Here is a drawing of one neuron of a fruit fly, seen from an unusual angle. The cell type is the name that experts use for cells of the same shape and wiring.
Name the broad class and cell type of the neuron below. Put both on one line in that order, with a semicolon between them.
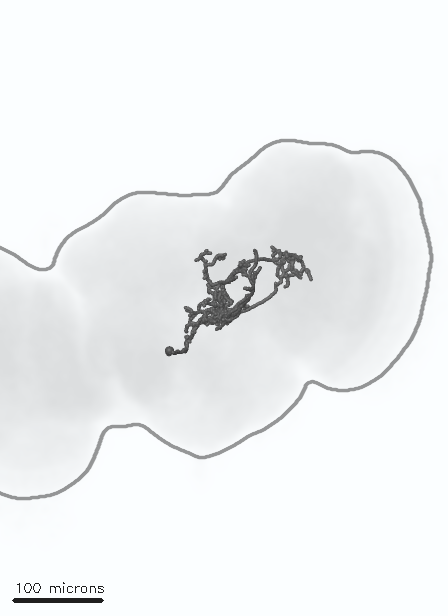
central-brain intrinsic neuron; CRE071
